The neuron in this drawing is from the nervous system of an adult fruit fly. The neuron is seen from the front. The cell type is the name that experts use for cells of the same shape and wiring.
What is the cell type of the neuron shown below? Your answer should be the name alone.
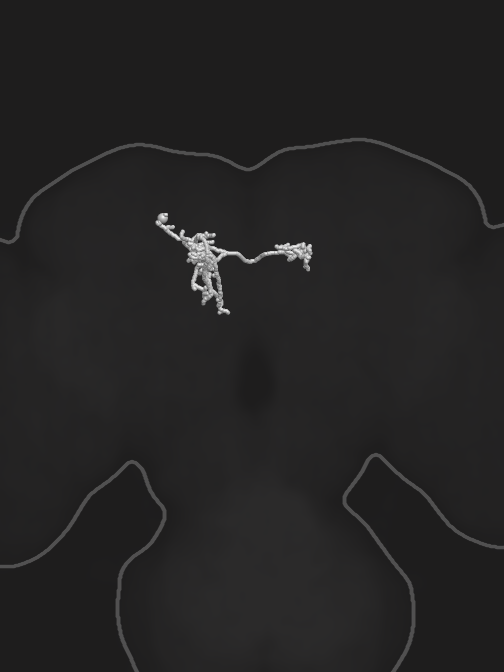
PAM12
